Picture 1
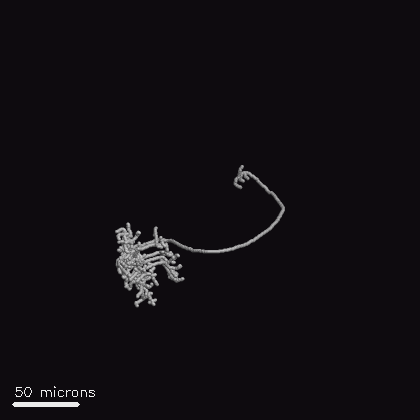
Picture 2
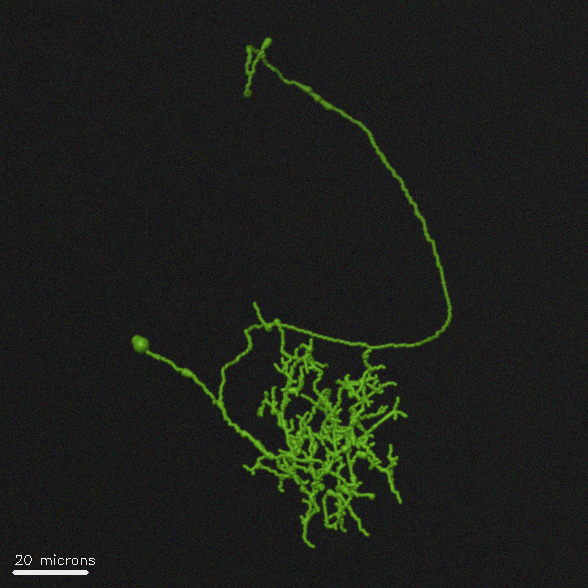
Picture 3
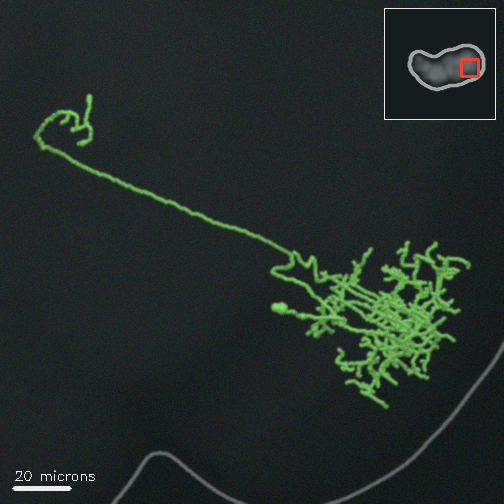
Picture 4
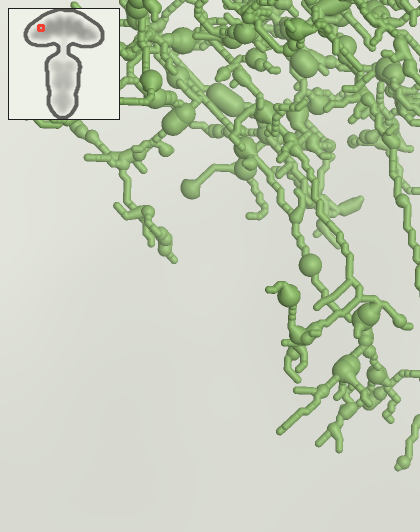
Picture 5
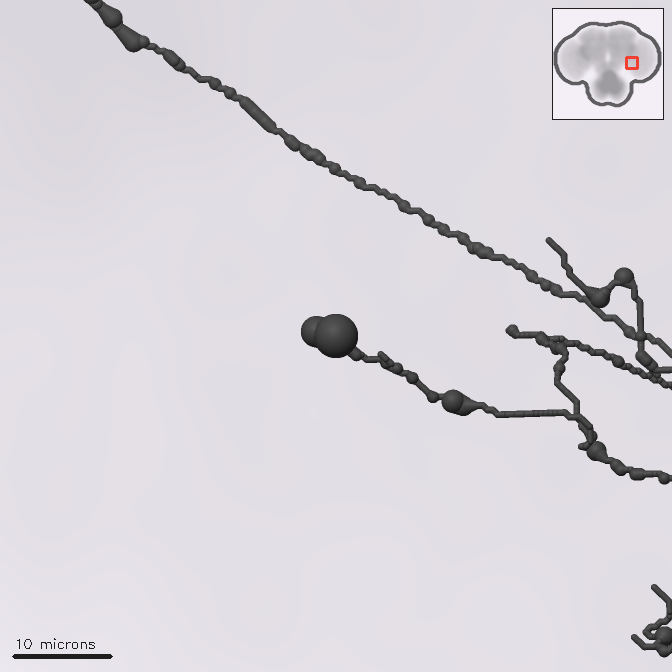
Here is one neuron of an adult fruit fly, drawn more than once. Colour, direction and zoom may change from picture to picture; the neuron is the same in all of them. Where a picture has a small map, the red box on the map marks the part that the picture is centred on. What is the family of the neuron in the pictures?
MeLo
